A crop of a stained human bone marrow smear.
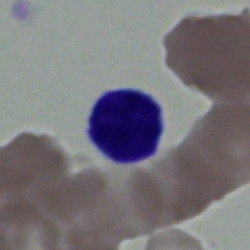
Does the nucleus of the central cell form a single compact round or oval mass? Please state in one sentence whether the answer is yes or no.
Yes, the cell has a nucleus shaped as one compact round or oval mass.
